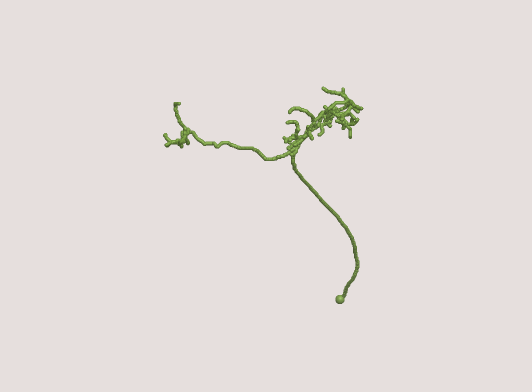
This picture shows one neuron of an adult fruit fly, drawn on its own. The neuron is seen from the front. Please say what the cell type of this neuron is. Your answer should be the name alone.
IN07B099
